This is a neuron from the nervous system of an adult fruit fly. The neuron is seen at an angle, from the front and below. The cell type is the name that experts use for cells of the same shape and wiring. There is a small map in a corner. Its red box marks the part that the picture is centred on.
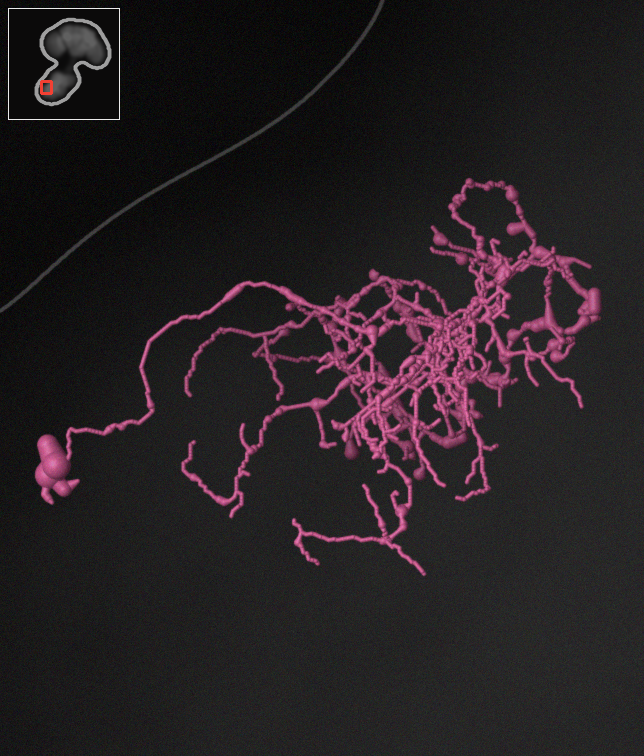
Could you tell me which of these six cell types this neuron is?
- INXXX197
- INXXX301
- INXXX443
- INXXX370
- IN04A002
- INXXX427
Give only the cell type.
INXXX427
